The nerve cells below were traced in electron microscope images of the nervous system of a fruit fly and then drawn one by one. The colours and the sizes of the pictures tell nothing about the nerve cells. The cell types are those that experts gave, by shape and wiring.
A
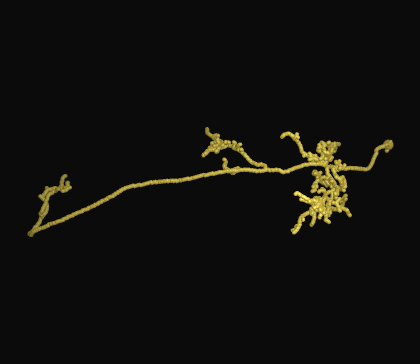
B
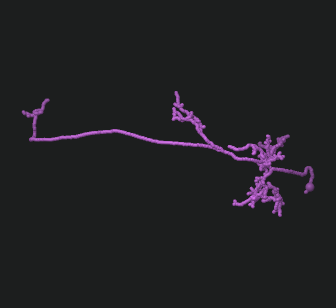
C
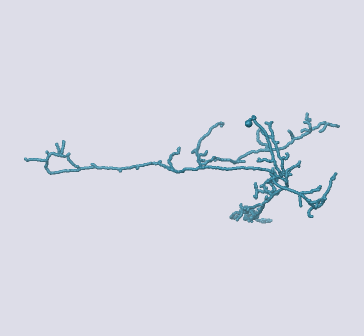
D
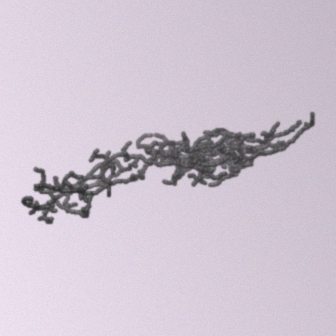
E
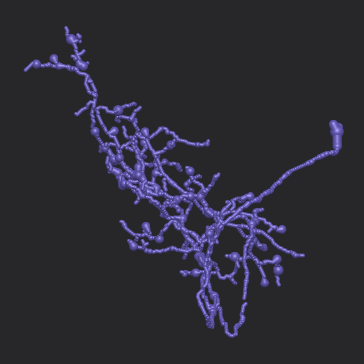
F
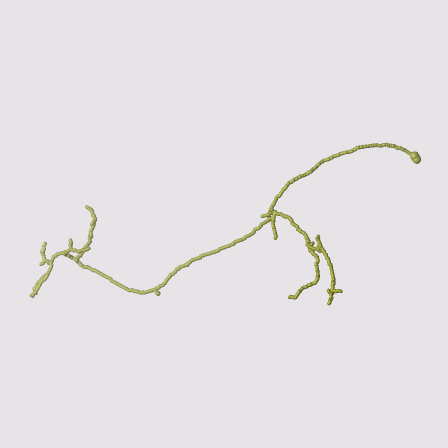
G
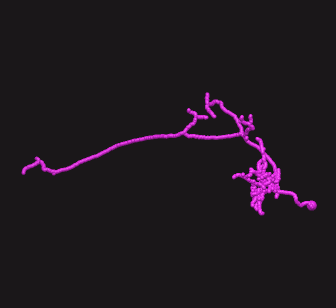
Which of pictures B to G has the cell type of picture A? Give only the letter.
B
